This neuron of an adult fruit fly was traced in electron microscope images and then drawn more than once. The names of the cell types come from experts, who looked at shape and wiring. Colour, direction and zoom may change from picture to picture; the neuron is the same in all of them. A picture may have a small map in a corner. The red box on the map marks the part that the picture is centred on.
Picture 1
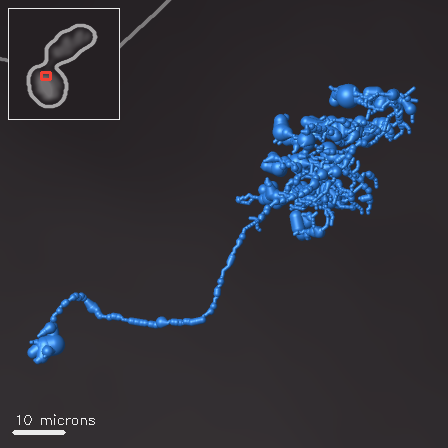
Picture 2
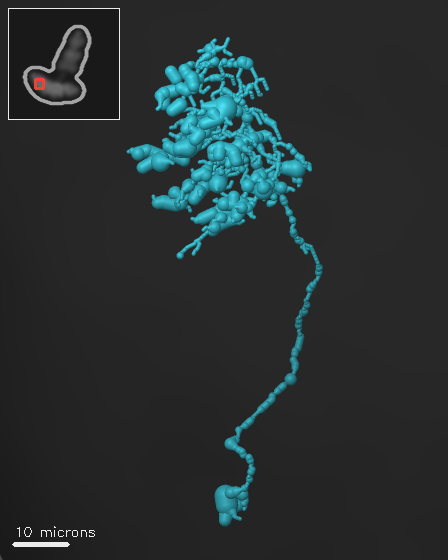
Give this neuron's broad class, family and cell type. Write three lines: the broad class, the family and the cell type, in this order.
optic-lobe intrinsic neuron
Dm
Dm4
